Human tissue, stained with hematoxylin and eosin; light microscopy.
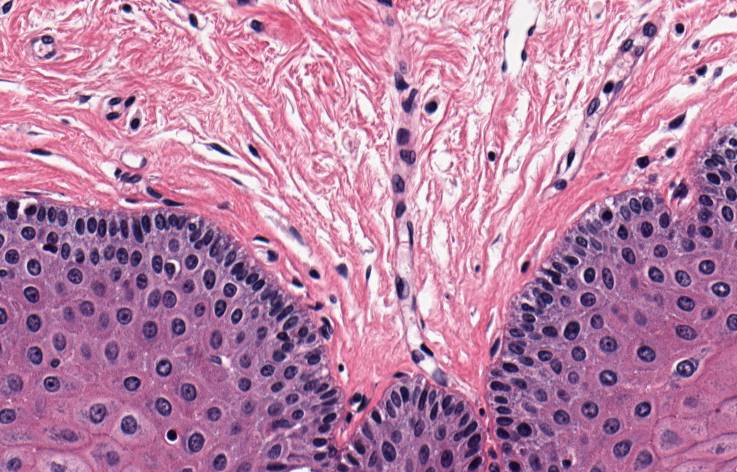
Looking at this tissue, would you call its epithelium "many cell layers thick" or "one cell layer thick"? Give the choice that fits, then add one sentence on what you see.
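Many cell layers thick. Stratified squamous epithelium fills the lower left and lower right of the field, with connective tissue above it.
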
